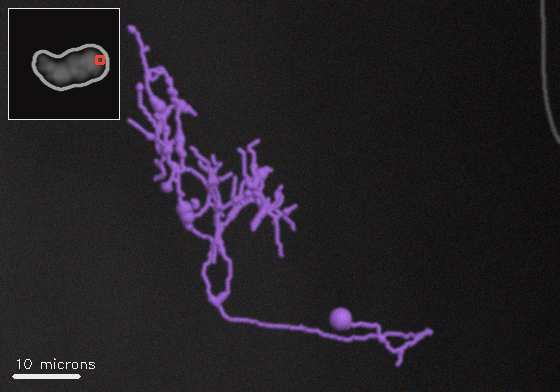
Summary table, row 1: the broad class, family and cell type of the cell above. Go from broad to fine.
optic-lobe intrinsic neuron; Mi; Mi17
